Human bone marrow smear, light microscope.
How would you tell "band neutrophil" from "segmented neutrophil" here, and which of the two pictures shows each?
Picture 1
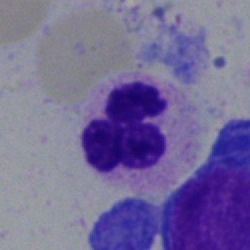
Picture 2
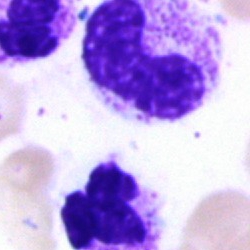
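Picture 1 shows a segmented neutrophil, and picture 2 shows a band neutrophil. First, the nucleus: in picture 2 it bends into a kidney or horseshoe shape with a deep indentation, and its hollow faces the upper right of the cell.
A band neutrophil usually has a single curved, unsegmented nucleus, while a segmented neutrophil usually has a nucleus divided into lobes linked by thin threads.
Second, the cytoplasm: picture 1 has a moderate rim of pale pink, while picture 2 has a moderate pale pinkish-lilac rim that is widest inside the hollow of the nucleus. Third, the granules: fine pinkish-lilac ones in picture 1, and fine pink-violet ones filling the cytoplasm in picture 2.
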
